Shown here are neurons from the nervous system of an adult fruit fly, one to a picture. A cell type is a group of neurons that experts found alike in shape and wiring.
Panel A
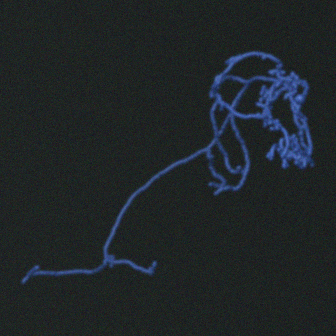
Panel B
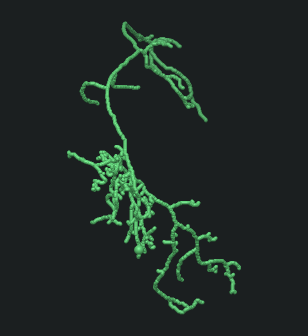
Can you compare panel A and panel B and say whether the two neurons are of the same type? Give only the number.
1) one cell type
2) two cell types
1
